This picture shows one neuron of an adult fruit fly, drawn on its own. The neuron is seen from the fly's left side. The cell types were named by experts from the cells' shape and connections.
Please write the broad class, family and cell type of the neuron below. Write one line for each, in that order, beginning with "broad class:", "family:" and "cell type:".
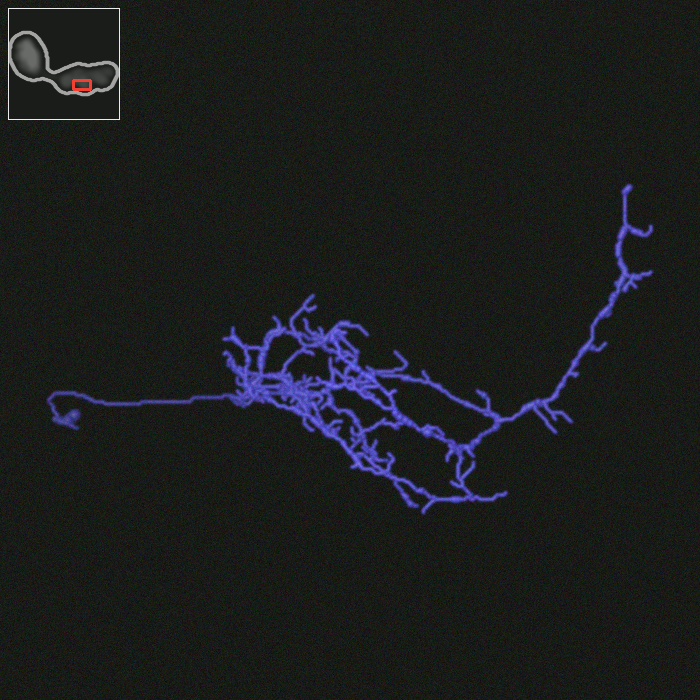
broad class: nerve-cord intrinsic neuron
family: hemilineage 14A
cell type: IN14A022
